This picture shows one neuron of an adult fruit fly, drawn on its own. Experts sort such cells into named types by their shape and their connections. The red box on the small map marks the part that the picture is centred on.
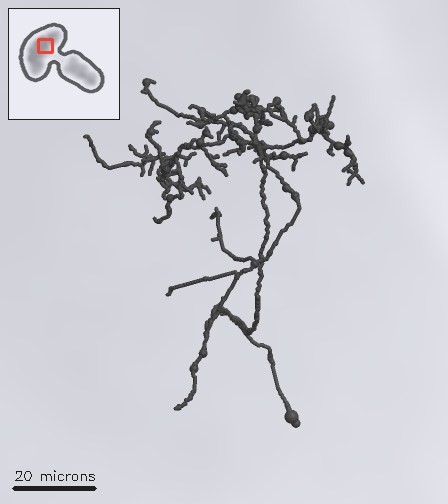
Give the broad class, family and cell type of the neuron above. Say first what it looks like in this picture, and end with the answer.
It lies in the brain. By the scale bar it is about 85 microns tall in this view. The picture shows dozens of branch ends. This is a central-brain intrinsic neuron. The family is hemilineage MX3. Its cell type is CB2431.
